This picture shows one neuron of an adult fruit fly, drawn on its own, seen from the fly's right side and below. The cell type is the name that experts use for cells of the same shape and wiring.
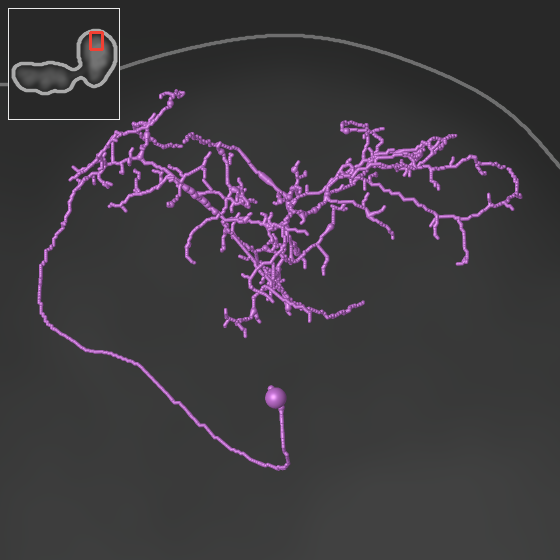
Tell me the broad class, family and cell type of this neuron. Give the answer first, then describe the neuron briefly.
This is a central-brain intrinsic neuron. Its family is hemilineage LHa3. Its cell type is LHAV3b2_b. Its cell body lies at the bottom of the picture. Dozens of branch ends can be seen.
